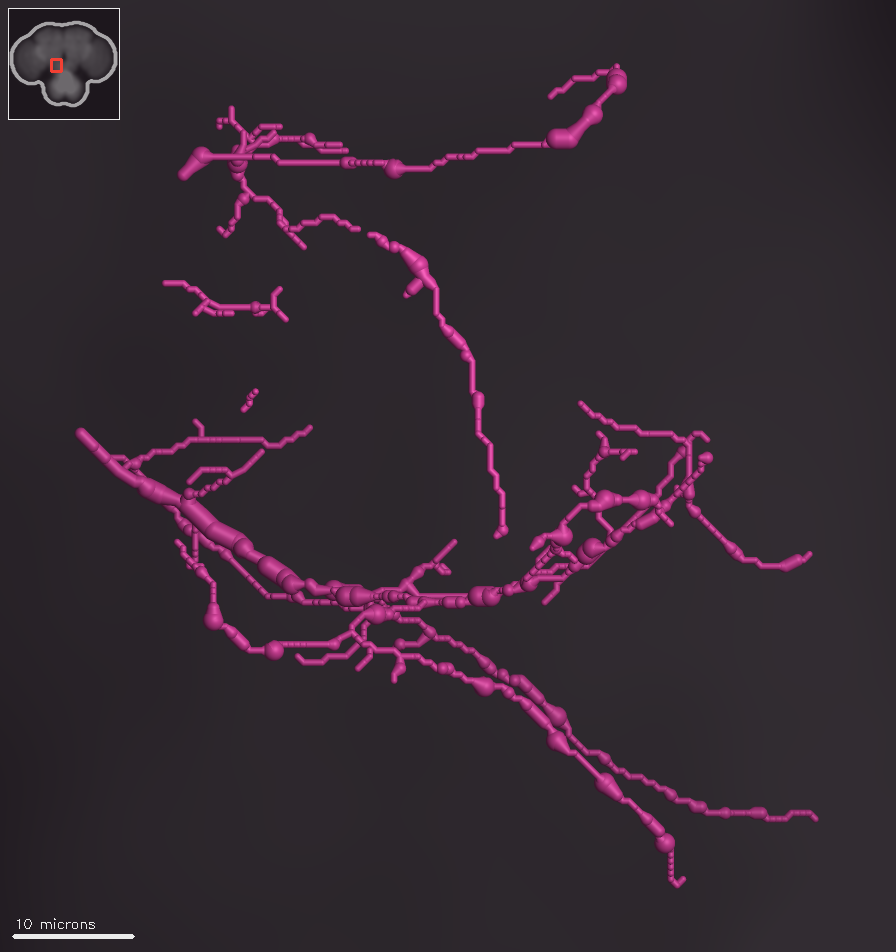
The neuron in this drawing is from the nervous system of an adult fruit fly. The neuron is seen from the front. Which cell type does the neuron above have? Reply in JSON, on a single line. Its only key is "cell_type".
{"cell_type": "CB3682"}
